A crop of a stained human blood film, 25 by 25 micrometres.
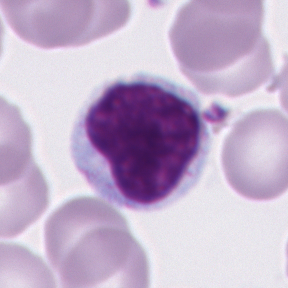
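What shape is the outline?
Smooth and roughly oval, with no surface projections.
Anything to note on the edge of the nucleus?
A shallow notch sits at its lower left.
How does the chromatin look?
Dark purple and coarsely clumped, with paler patches between the clumps, while the cytoplasm holds no distinct coarse granules.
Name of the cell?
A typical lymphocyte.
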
